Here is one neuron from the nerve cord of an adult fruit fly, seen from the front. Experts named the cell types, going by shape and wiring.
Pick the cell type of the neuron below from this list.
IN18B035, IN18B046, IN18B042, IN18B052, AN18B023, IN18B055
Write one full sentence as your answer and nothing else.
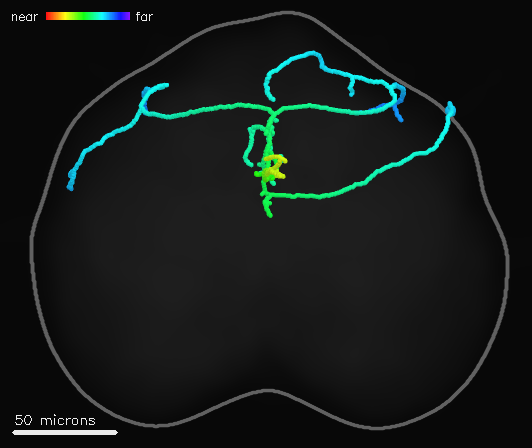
This neuron is included in the cell type IN18B055.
